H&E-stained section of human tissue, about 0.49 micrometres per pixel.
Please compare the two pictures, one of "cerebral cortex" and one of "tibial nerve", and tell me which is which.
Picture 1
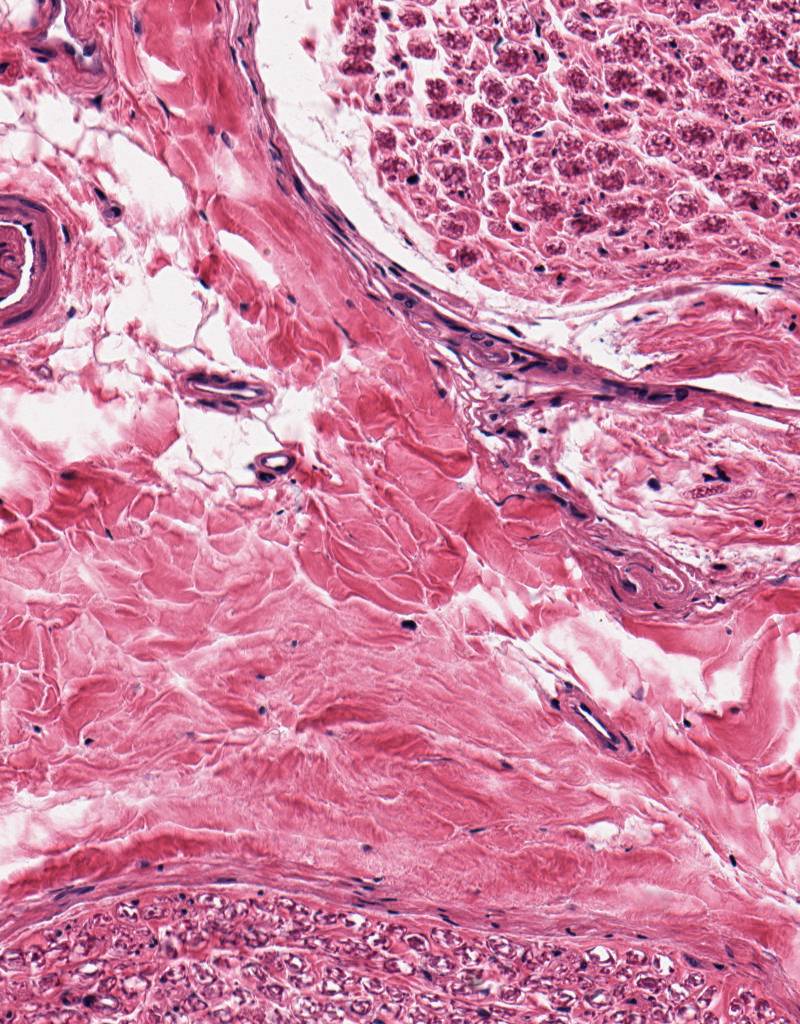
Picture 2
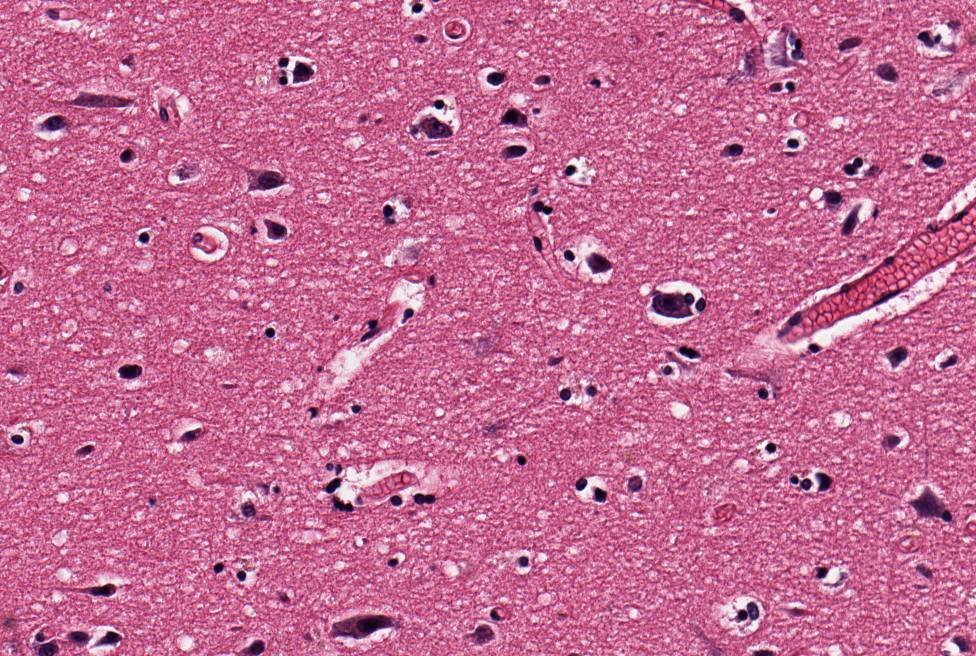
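Tibial nerve is in picture 1, cerebral cortex in picture 2. Picture 1 contains an upper right bundle of closely packed polygonal units with purple granular contents, and along the bottom a band of small round profiles, many with a central pink dot in a clear halo. Its collagenous stroma has sparse, mostly small spindle-shaped nuclei and several small vessels with slit-like lumens. Picture 2 is instead a uniform pink, finely granular, finely vacuolated matrix without collagen bundles, with cells scattered singly. Most cells are small, with round, dark-staining nuclei and little visible cytoplasm. Thin-walled small vessels with flattened nuclei along their walls lie in its centre and lower centre.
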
